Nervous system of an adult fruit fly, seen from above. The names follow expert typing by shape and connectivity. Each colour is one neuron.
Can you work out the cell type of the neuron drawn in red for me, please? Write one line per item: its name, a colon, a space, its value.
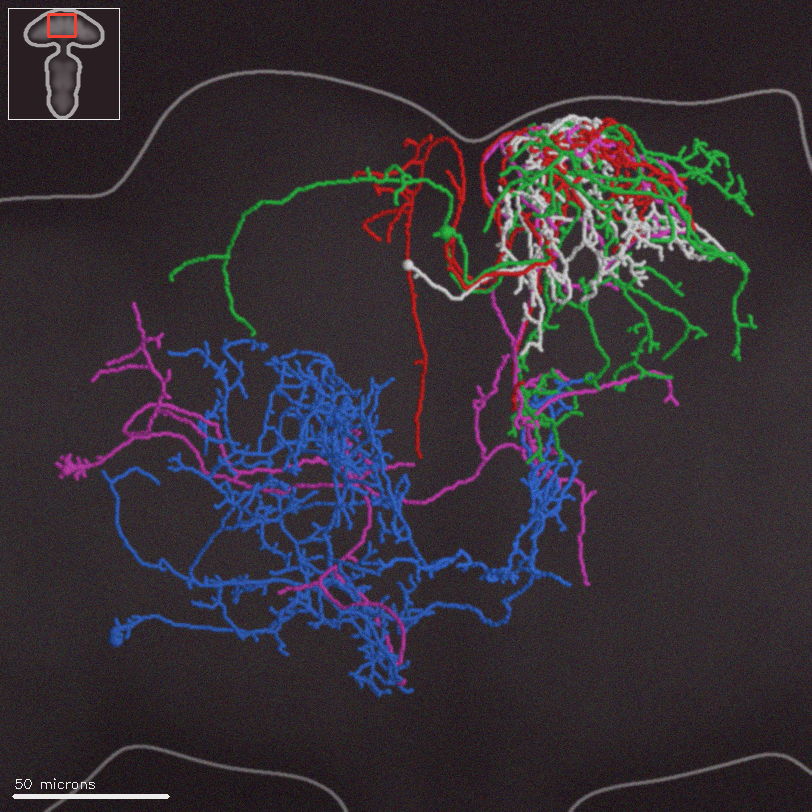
cell type: CRE030_b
